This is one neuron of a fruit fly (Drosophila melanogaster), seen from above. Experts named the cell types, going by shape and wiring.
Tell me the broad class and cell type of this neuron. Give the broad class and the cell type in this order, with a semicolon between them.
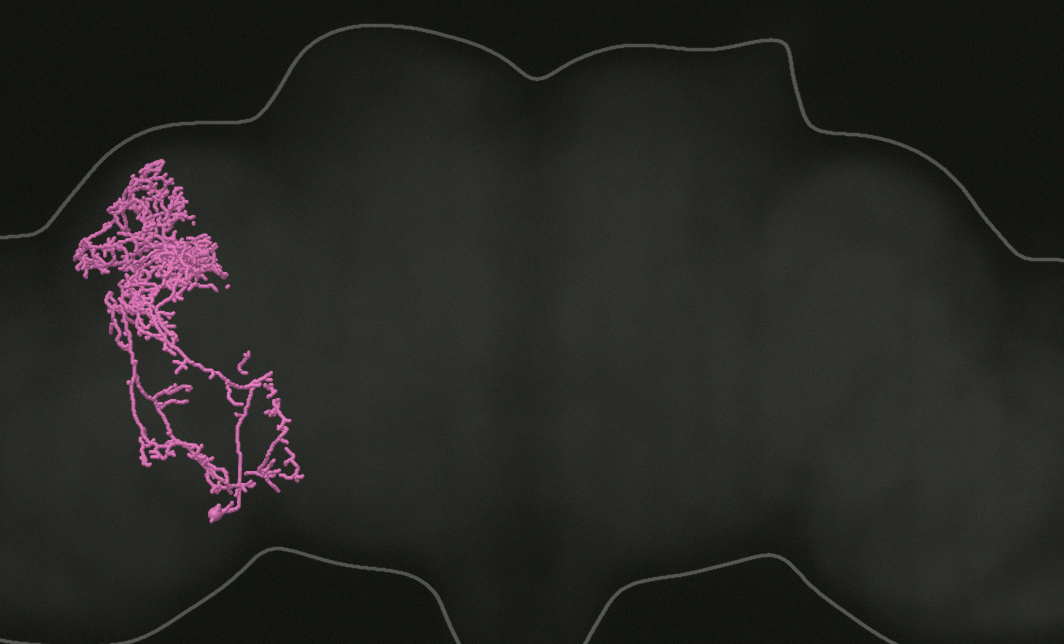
central-brain intrinsic neuron; AVLP571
